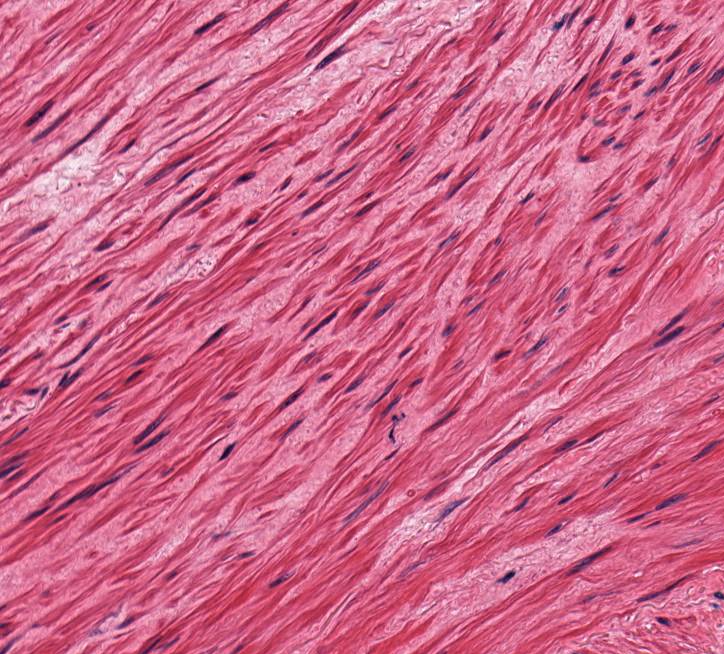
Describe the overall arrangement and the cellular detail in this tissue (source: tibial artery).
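I can follow parallel bundles of fibres running diagonally from lower left to upper right across the whole field. The cells are spindle-shaped, their elongated dark purple nuclei lying lengthwise along the bundles. Each has abundant bright pink cytoplasm drawn out into long fibrillar strands. The nuclei seem moderately spaced, separated by pink cytoplasm rather than crowded.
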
